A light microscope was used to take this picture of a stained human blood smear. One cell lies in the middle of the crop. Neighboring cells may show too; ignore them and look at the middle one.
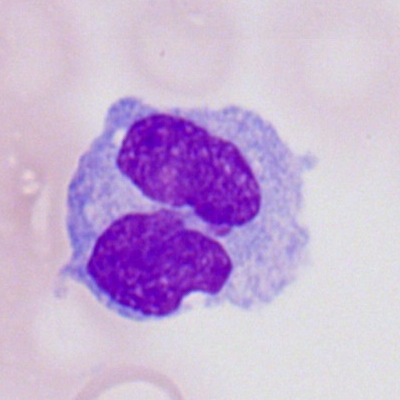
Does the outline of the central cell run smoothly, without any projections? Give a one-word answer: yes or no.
No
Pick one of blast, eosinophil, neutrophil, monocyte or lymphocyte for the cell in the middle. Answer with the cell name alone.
monocyte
